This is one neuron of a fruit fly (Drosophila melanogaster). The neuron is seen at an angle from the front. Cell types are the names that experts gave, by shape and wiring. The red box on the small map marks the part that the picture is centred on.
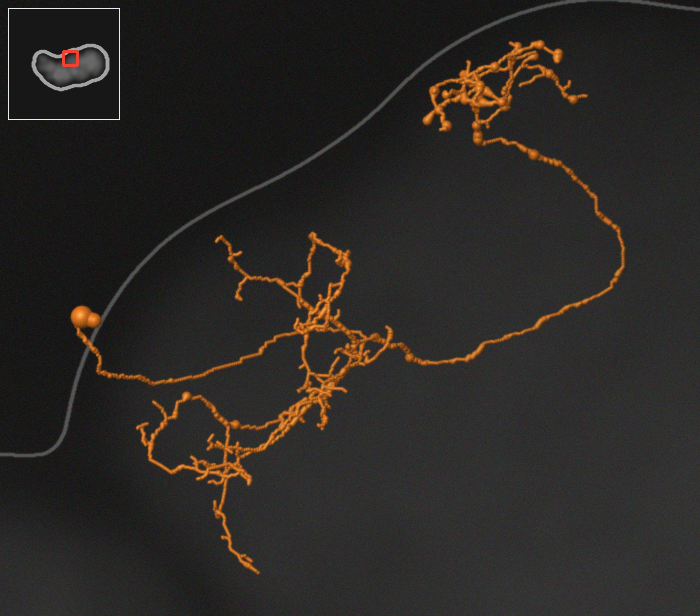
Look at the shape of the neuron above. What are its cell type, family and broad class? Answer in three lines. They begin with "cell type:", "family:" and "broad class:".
cell type: CB1782
family: hemilineage LHp2
broad class: central-brain intrinsic neuron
